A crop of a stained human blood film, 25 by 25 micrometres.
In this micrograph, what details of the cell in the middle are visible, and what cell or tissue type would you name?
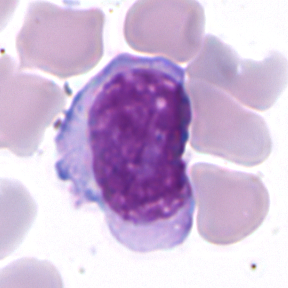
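On the left, the cell border is ragged and uneven, while the right border is smoother. The nucleus is positioned off-centre, toward the right side of the cell. Pale blue cytoplasm forms a wider band on the left and lower sides of the nucleus, and no distinct granules are visible within it. It is a plasma cell.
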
